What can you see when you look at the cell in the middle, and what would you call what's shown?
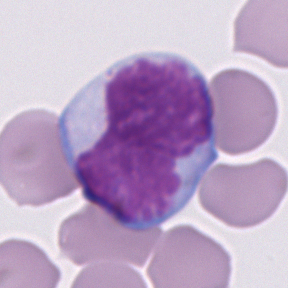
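Start at the edge: the outline is smooth, without surface projections. The nucleus is irregular, a deep fold dividing it into upper and lower parts. See how fine and lacy the chromatin is, not coarsely clumped, and how pale grey-blue the cytoplasm. This is a myeloblast.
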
